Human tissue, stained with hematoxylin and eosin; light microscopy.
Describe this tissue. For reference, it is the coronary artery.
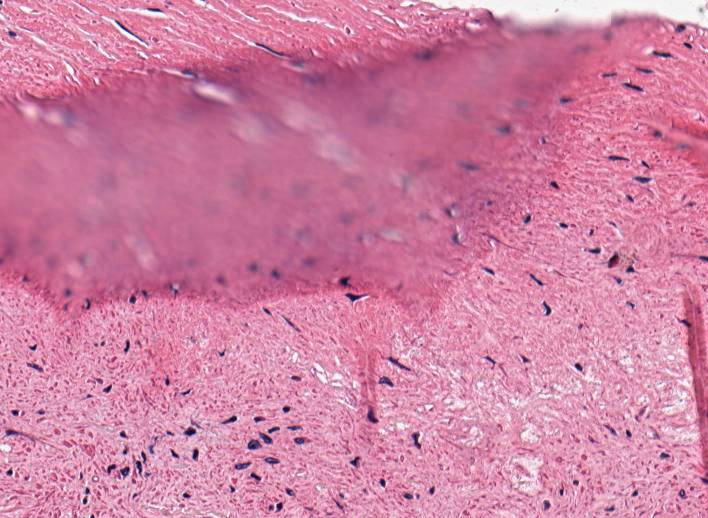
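Fine, interlacing pale pink fibres form the fibrous tissue that fills the lower half of the field. Small, dark, spindle-shaped nuclei are sparsely scattered through it. Across the upper part runs a broad band of homogeneous, deeper pink material. In the upper left corner, wavy fibres with slender nuclei run roughly horizontally.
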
